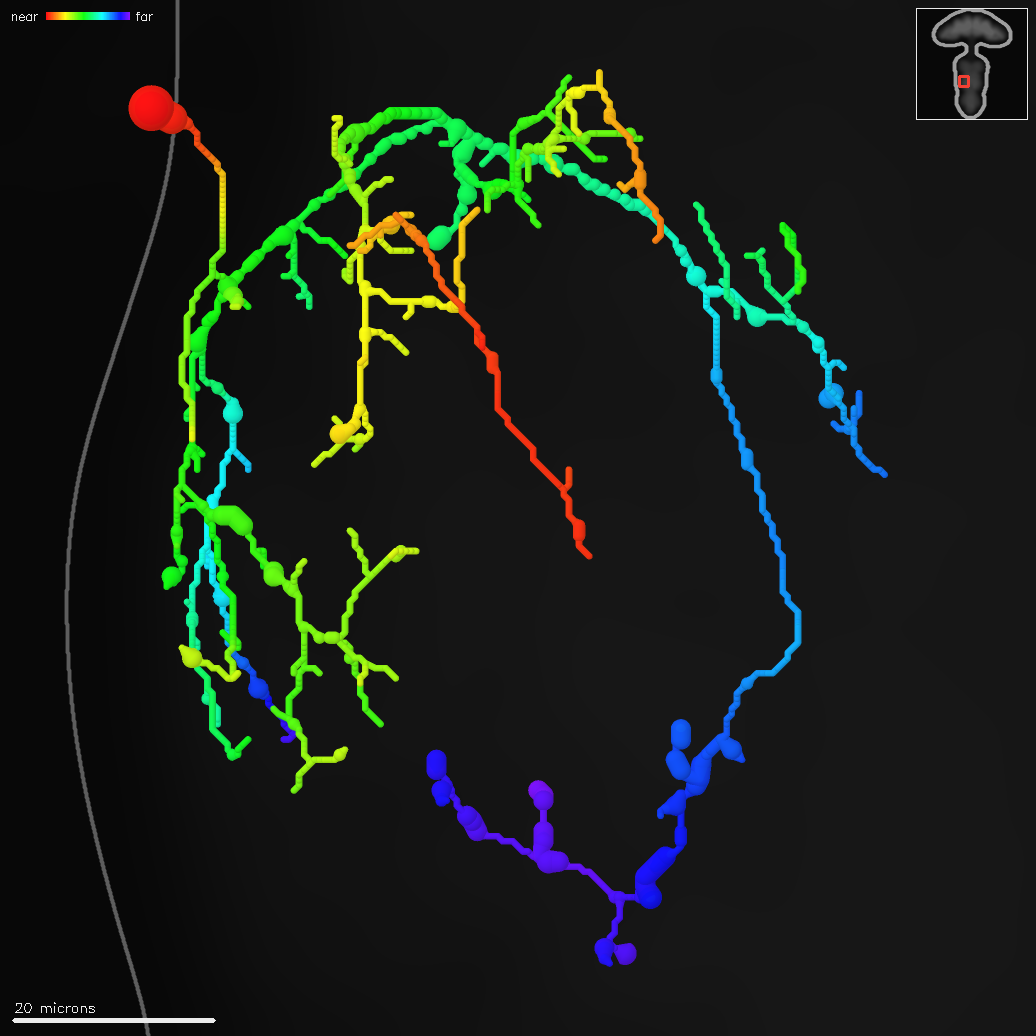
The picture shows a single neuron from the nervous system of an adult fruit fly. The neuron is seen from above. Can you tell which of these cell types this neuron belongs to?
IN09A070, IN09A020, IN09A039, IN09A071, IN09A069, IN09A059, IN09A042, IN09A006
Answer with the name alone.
IN09A059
